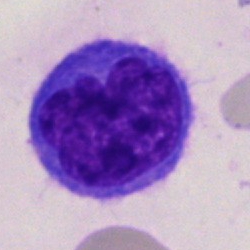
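Monocyte, the cell in the middle of a stained human bone marrow smear seen under the light microscope. Its outline is round, with a smooth edge. A deep notch at the top edge of the nucleus gives it a folded, lobed appearance. The nucleus occupies most of the cell, surrounded by a thin blue rim of cytoplasm.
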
